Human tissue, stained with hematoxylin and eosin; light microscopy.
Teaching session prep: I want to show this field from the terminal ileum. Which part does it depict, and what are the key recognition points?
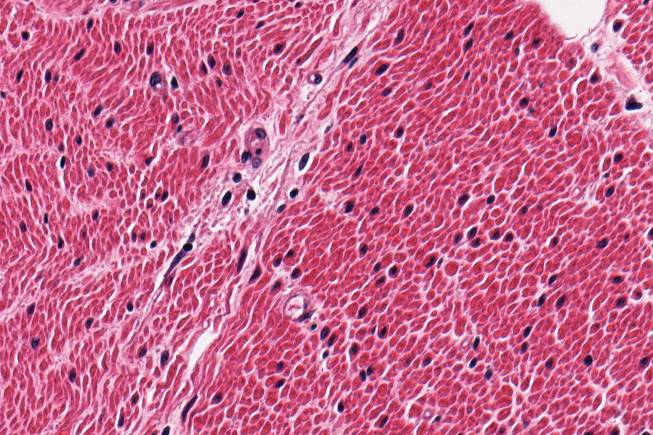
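Smooth muscle fills nearly the whole field, its packed eosinophilic cells cut mostly across as small polygonal profiles. Cytoplasm is evenly deep pink, without vacuoles.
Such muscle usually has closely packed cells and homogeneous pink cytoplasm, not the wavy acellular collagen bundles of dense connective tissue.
A narrow, pale band of loose connective tissue crosses diagonally from top centre to lower left.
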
